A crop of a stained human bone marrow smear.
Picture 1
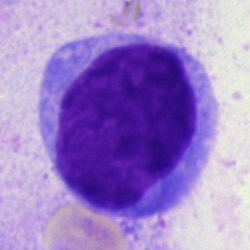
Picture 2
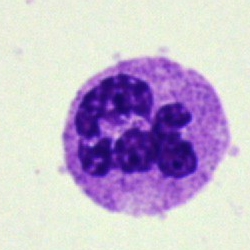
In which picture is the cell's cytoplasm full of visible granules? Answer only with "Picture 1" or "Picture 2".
Picture 2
